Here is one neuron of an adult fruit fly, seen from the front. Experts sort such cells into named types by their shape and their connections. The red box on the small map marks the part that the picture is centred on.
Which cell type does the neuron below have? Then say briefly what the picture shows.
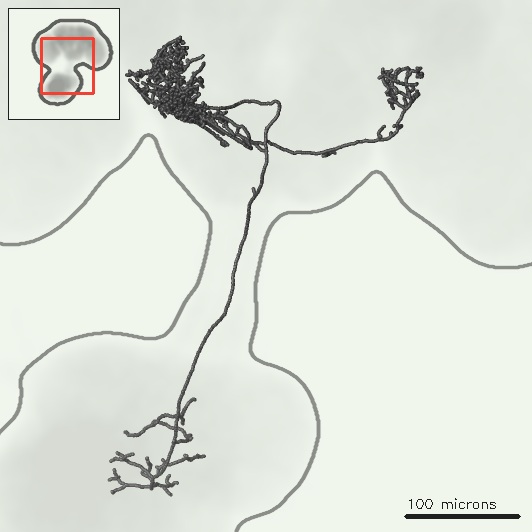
Its cell type is DNg24. This is a descending neuron. By the scale bar it is about 400 microns tall in this view. Dozens of branch ends can be seen.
